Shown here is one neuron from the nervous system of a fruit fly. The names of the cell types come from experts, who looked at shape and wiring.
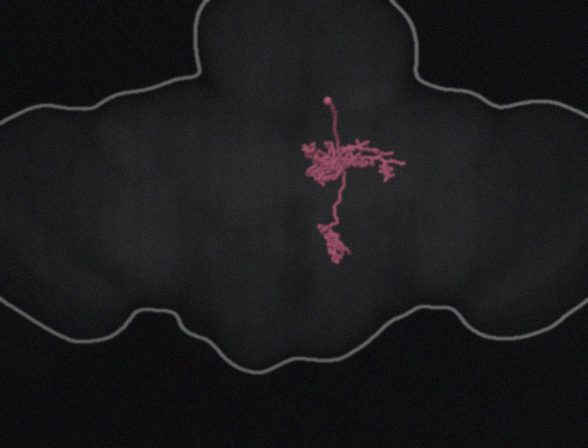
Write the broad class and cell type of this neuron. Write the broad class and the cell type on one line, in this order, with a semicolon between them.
central-brain intrinsic neuron; IB031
